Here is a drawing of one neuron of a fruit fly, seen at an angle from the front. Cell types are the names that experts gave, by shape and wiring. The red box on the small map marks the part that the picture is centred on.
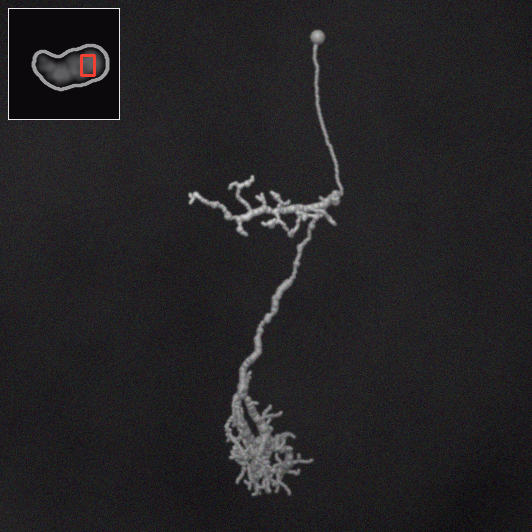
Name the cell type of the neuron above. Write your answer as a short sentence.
The cell type is LPLC1.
